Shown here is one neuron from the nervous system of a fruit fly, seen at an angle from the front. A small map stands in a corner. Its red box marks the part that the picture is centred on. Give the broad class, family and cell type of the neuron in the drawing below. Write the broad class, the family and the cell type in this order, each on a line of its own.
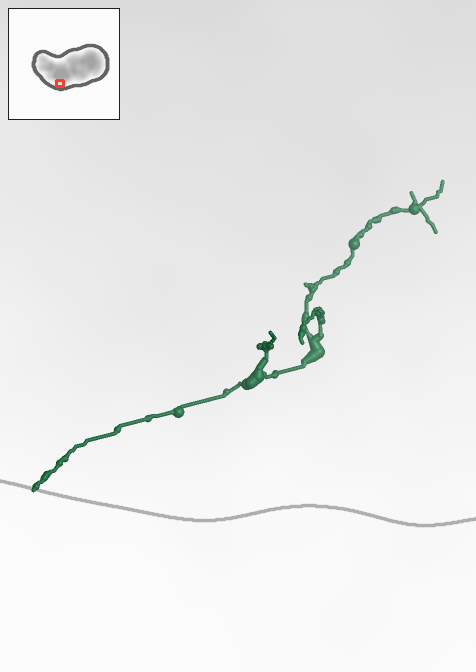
sensory neuron entering the nerve cord
class mechanosensory tactile
SNta29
